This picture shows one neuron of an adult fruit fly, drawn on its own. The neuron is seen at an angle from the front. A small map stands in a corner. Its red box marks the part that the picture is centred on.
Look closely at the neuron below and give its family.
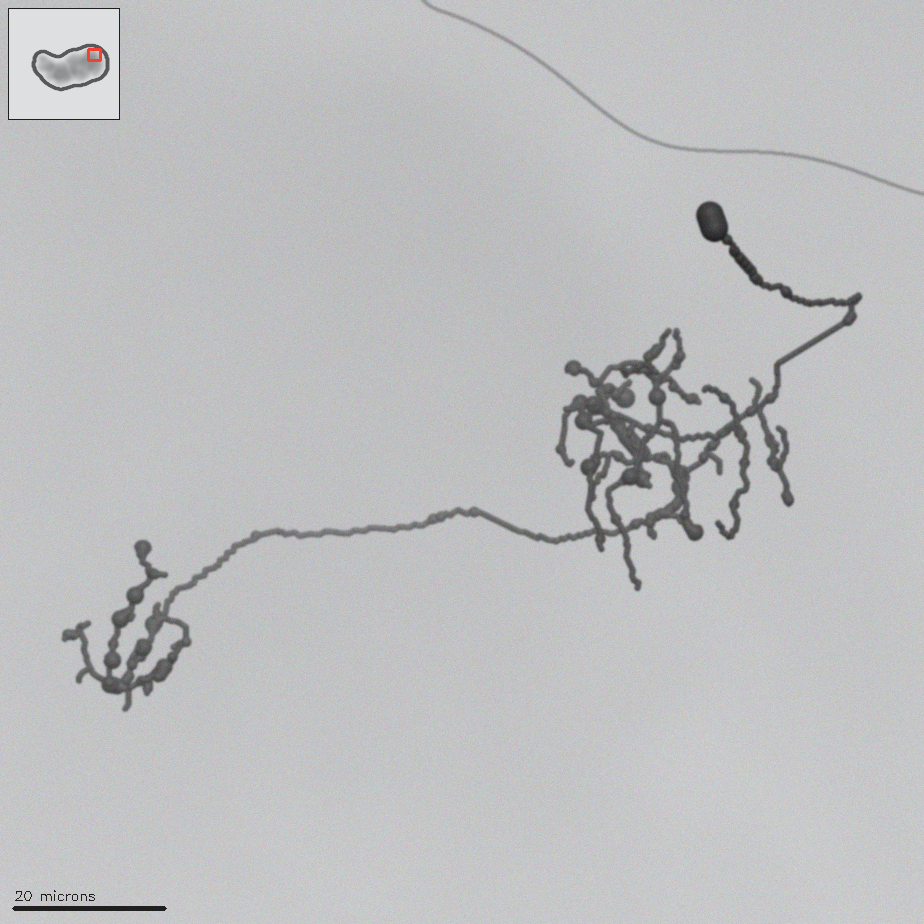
Tm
